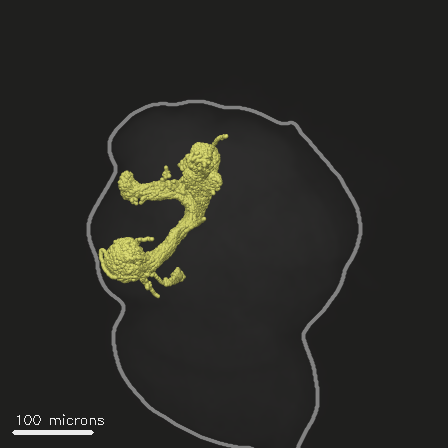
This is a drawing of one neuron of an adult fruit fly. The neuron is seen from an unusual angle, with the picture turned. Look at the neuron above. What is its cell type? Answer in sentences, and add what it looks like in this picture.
The cell type is APL. Its broad class is central-brain intrinsic neuron. From top to bottom in the picture it spans about 200 microns. As drawn here it is taller than it is wide.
